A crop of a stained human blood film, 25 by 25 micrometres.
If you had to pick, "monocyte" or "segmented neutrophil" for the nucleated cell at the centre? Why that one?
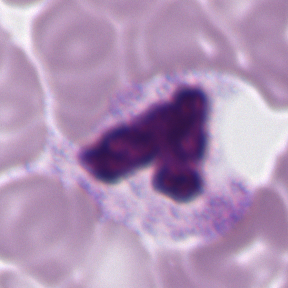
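This is a segmented neutrophil. The chromatin is dark purple and densely clumped. The cytoplasm is plentiful and very pale, almost colourless, and holds many fine lilac-violet granules, most crowded in its left and lower parts.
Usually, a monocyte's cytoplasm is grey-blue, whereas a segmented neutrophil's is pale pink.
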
